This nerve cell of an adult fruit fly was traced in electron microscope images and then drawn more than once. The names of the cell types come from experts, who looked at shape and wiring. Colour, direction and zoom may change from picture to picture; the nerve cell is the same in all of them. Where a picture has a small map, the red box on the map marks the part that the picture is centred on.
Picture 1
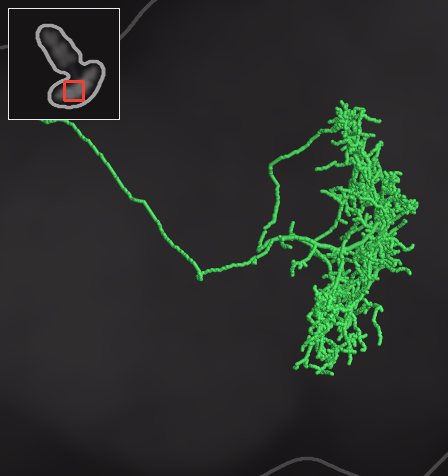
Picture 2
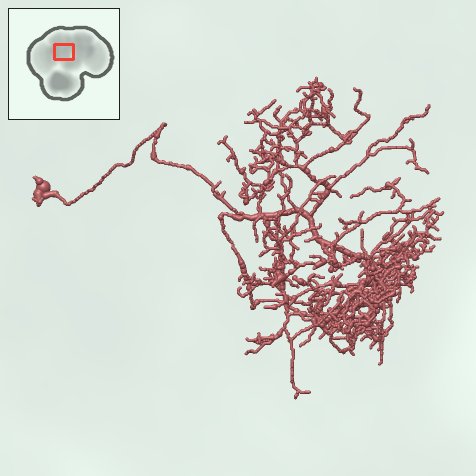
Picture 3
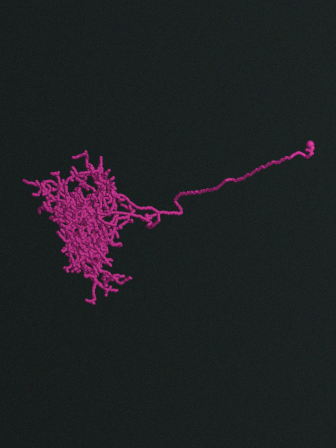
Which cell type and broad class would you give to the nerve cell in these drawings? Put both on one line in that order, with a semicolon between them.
VES059; central-brain intrinsic neuron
